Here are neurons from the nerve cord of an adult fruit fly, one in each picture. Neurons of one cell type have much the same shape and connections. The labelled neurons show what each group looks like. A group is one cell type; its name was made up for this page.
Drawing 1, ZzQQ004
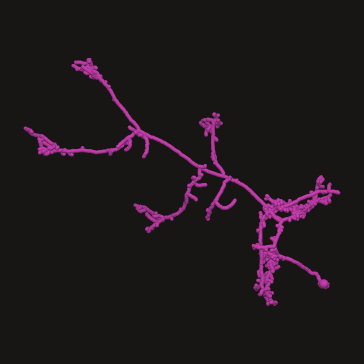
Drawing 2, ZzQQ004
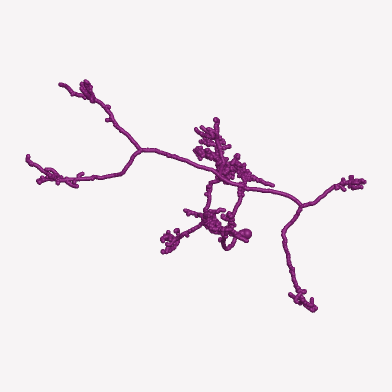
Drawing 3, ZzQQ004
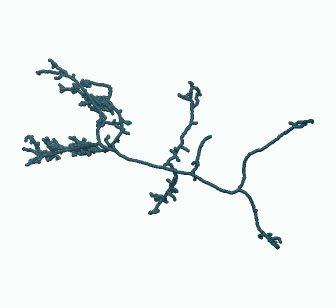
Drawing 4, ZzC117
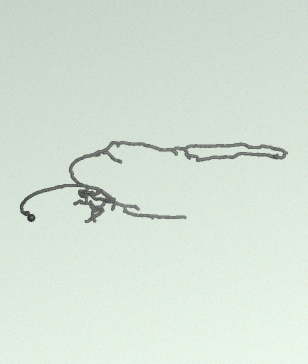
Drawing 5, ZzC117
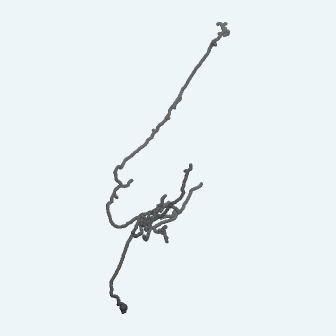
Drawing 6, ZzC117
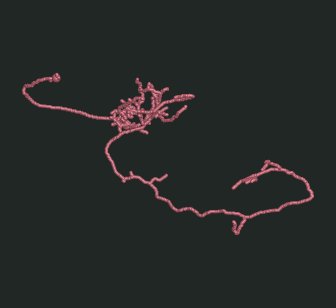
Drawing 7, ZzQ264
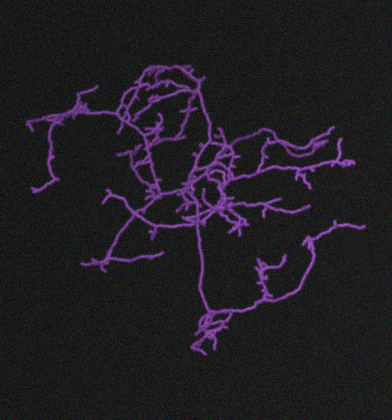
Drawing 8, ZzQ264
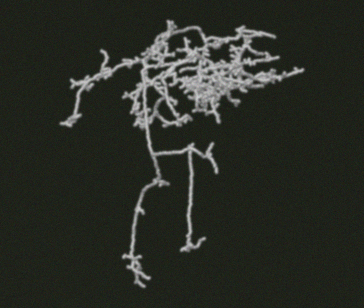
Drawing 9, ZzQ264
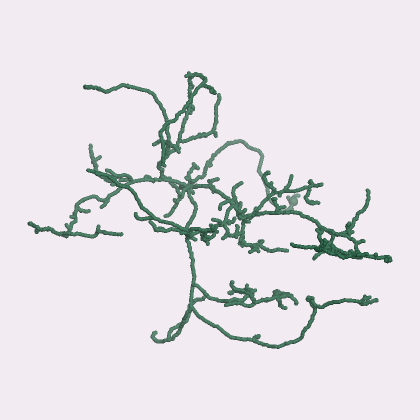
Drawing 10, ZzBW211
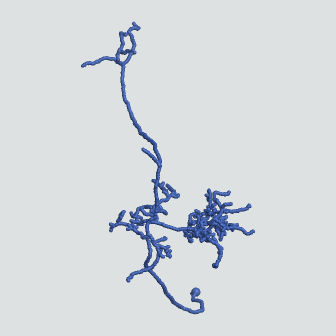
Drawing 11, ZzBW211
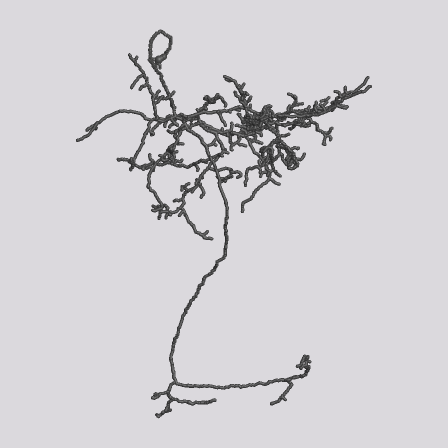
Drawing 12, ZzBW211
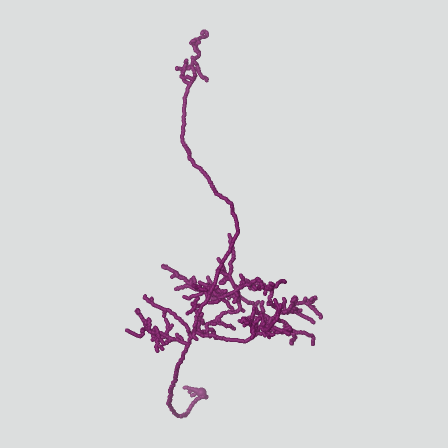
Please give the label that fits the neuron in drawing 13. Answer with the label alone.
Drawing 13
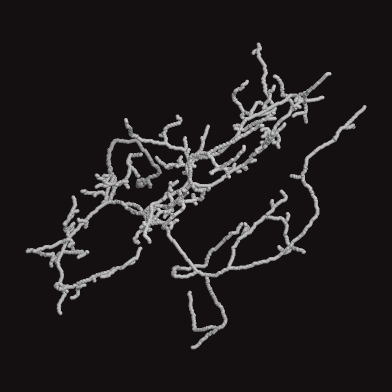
ZzQ264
